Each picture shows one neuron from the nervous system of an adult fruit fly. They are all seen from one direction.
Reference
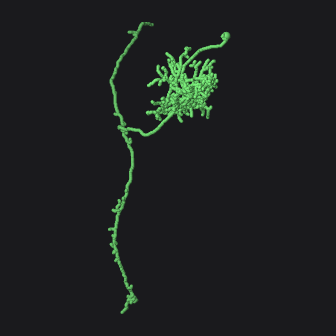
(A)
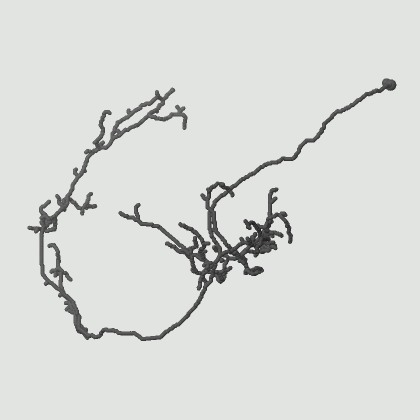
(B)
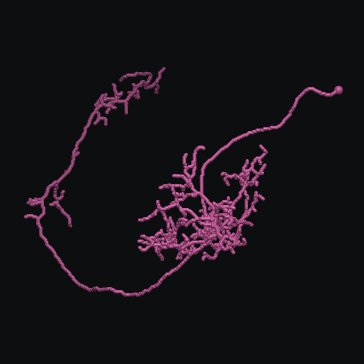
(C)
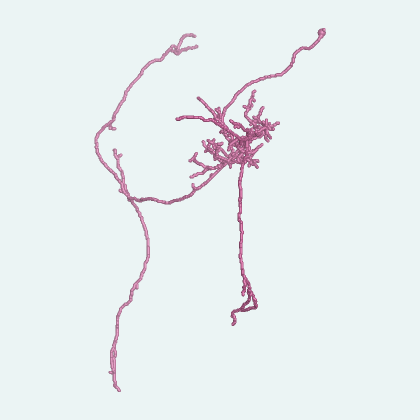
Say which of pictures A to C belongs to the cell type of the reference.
Picture C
